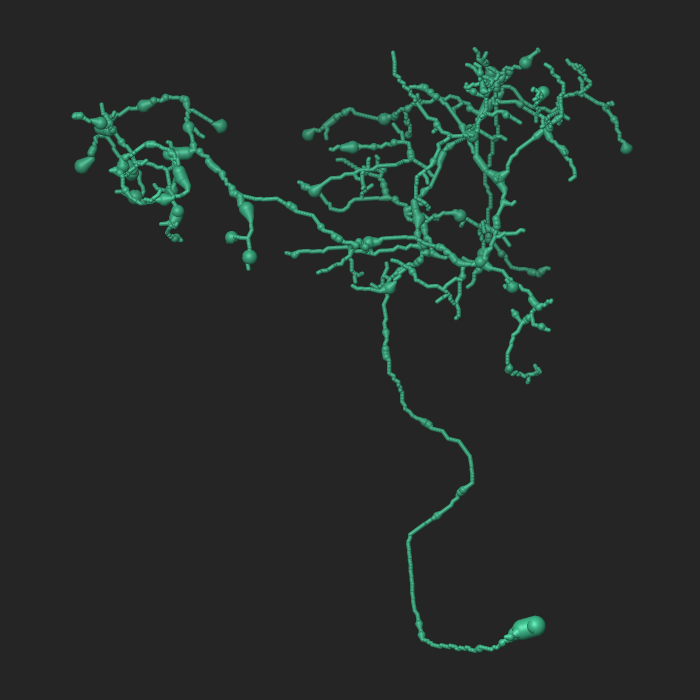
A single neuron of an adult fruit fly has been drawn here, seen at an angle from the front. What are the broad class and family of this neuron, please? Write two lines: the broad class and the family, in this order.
central-brain intrinsic neuron
hemilineage LHa2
